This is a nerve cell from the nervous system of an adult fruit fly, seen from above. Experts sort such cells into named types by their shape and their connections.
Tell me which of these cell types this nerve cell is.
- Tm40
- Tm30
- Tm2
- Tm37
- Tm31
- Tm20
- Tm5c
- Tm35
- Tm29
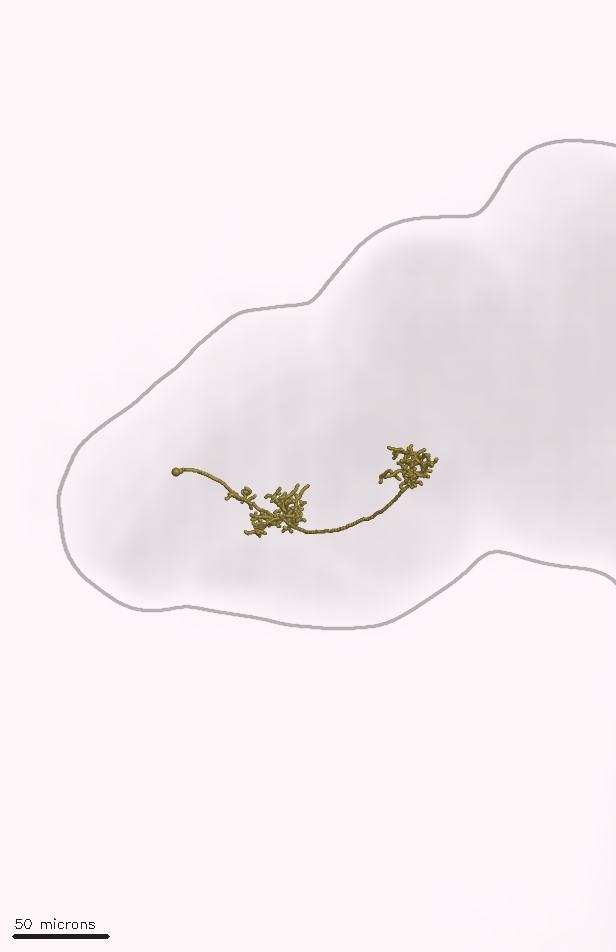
Tm31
